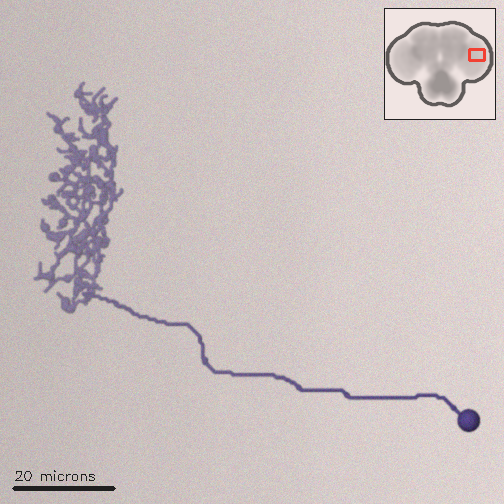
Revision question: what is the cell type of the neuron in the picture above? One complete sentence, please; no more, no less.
It is LPi34 that this neuron is, by cell type.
